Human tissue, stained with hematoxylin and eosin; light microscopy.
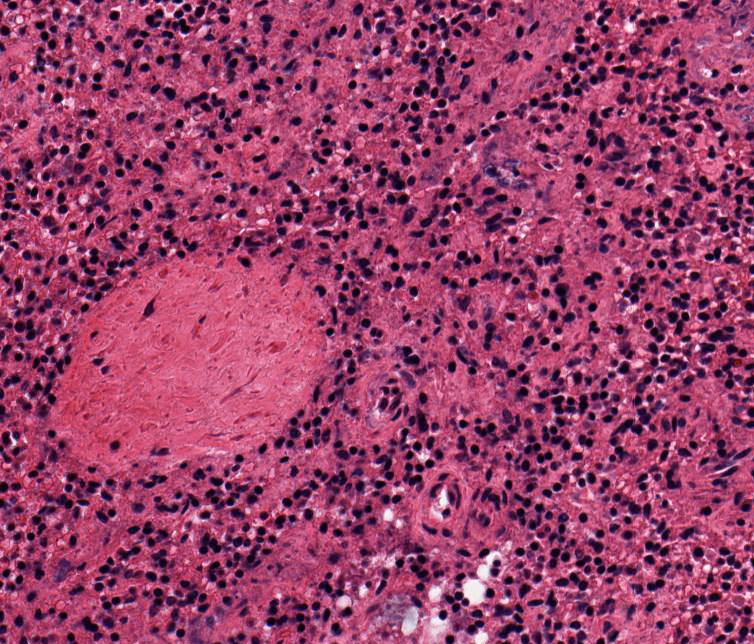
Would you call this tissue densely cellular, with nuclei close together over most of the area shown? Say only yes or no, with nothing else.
Yes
